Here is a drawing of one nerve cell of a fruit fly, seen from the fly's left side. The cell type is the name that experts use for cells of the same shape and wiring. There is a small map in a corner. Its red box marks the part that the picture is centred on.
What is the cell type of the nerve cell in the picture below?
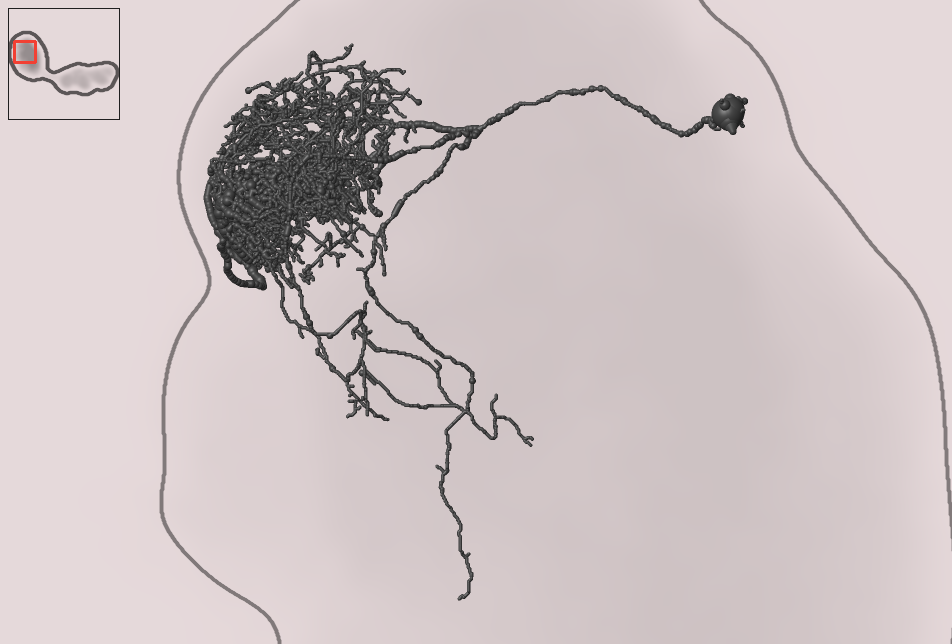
PPL103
